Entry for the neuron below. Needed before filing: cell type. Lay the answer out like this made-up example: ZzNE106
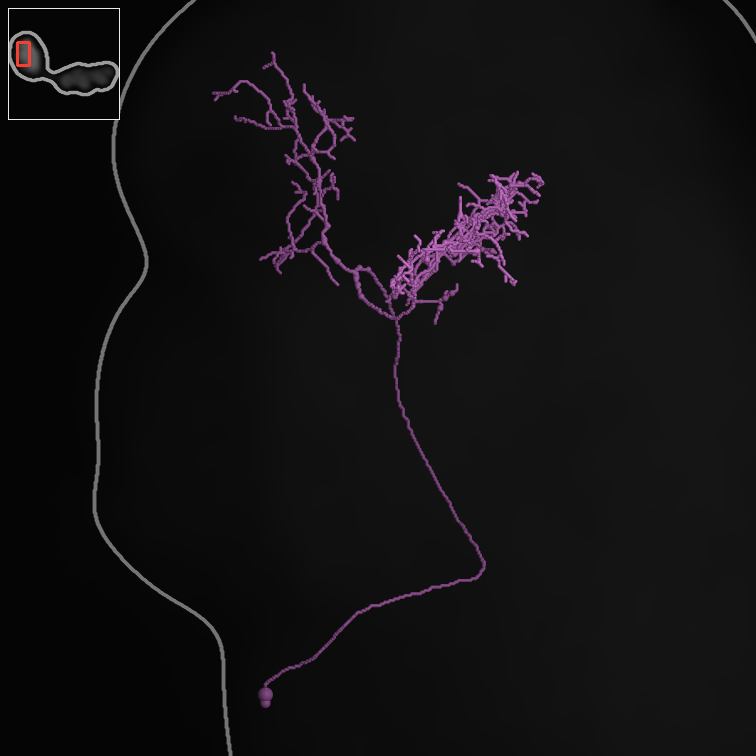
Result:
FB4A_b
